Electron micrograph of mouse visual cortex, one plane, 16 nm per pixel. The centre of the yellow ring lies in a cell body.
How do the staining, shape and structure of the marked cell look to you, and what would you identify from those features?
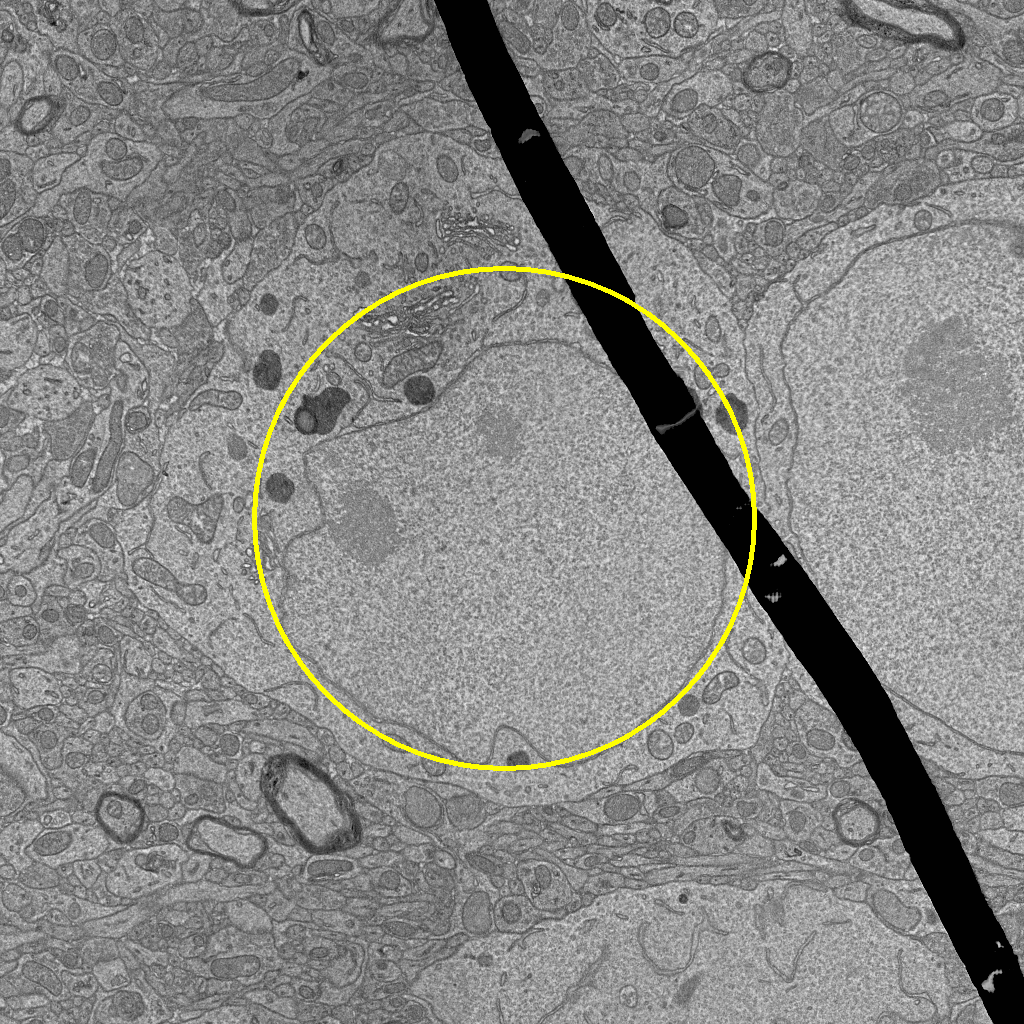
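A large, roundish nucleus fills most of the ring; its outline shows fully except where the black band crosses at right. Its chromatin is pale, finely granular, with no dark clumped band at the envelope. It holds two smooth grey patches. Answer: excitatory neuron.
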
